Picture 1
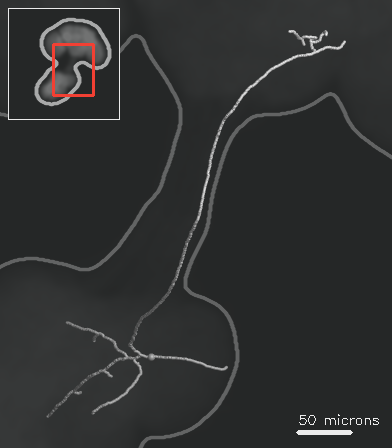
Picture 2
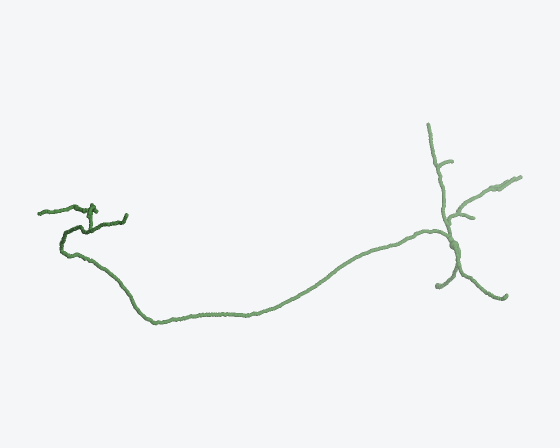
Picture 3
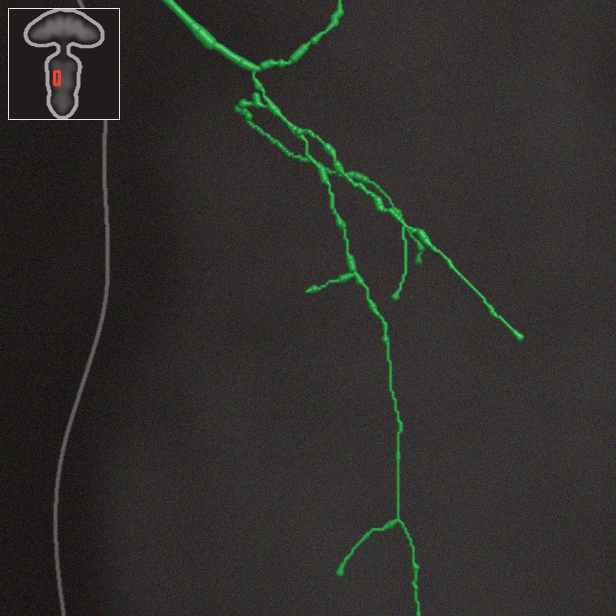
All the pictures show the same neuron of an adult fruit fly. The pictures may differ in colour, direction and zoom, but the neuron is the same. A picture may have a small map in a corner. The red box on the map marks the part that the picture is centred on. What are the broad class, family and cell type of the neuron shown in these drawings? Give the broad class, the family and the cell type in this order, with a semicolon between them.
sensory neuron ascending to the brain; class mechanosensory proprioceptive; SApp14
